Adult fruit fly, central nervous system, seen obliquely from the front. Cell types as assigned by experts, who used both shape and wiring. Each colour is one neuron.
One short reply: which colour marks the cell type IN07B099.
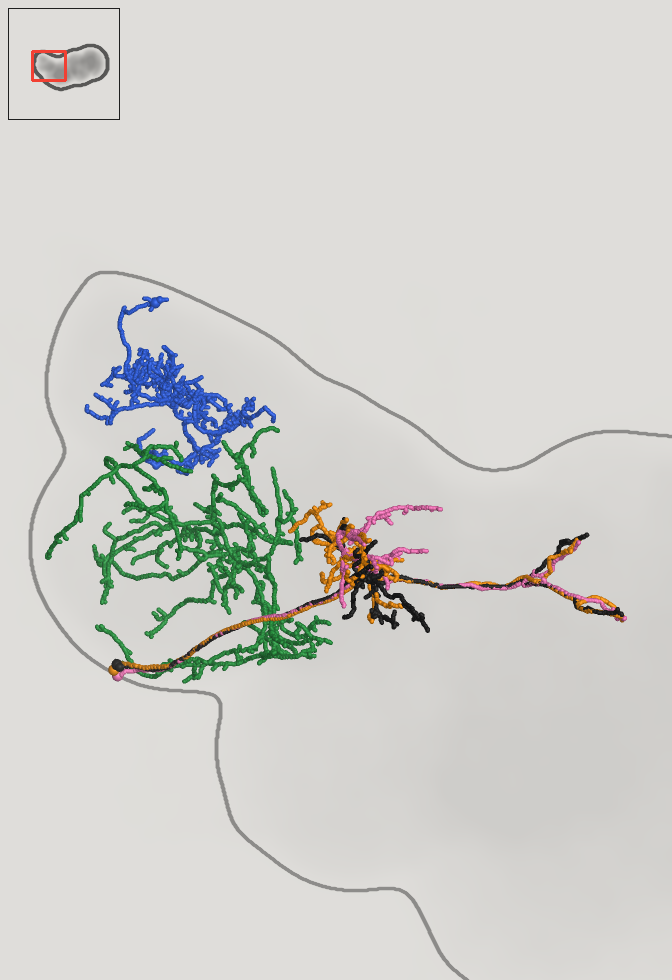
orange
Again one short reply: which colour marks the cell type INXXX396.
blue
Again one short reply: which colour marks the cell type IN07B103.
pink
